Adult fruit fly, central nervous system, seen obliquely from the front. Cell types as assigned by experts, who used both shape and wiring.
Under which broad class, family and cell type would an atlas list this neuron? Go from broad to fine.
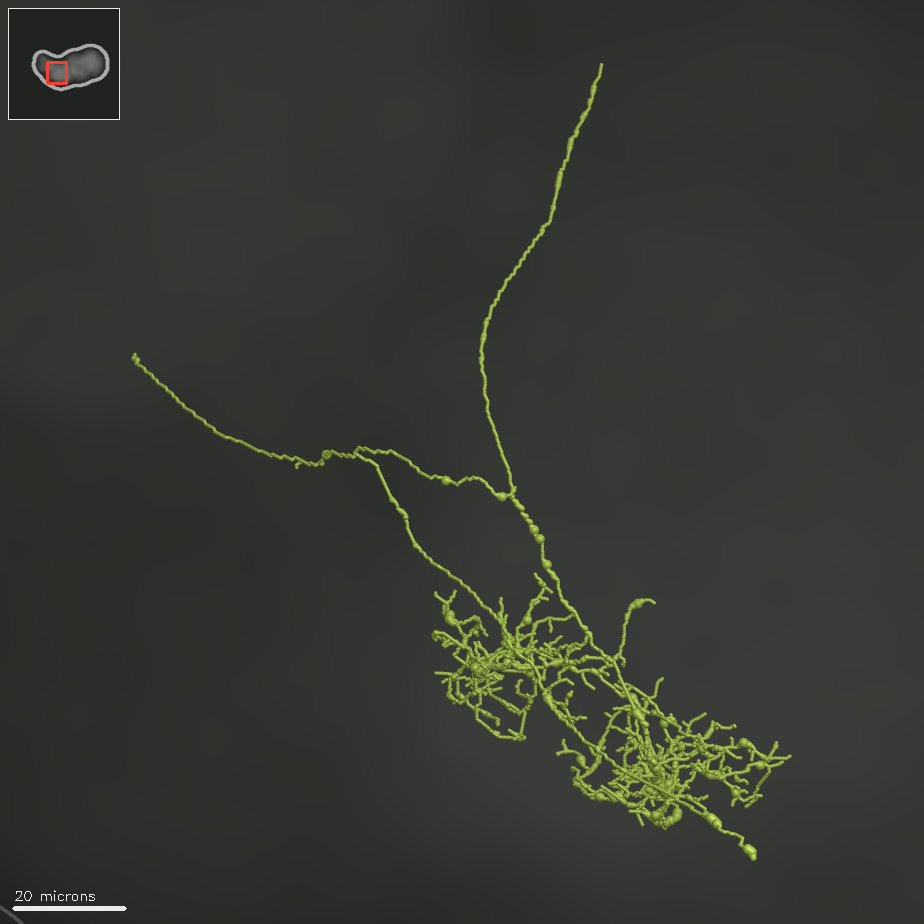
nerve-cord intrinsic neuron; hemilineage 23B; IN23B046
